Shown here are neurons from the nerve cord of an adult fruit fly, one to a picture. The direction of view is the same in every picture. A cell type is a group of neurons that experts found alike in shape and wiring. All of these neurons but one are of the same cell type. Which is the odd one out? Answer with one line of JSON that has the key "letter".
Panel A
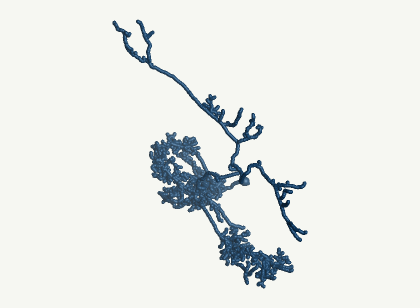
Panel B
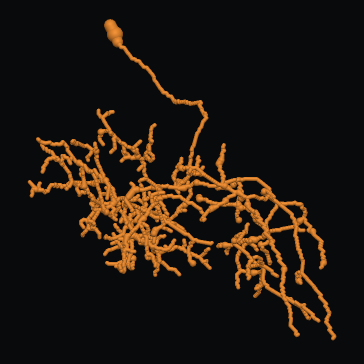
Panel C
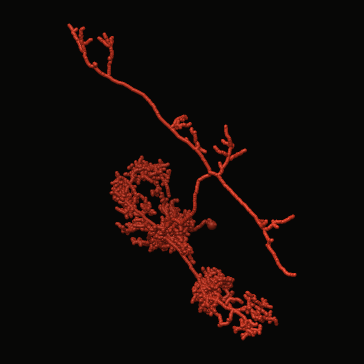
{"letter": "B"}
